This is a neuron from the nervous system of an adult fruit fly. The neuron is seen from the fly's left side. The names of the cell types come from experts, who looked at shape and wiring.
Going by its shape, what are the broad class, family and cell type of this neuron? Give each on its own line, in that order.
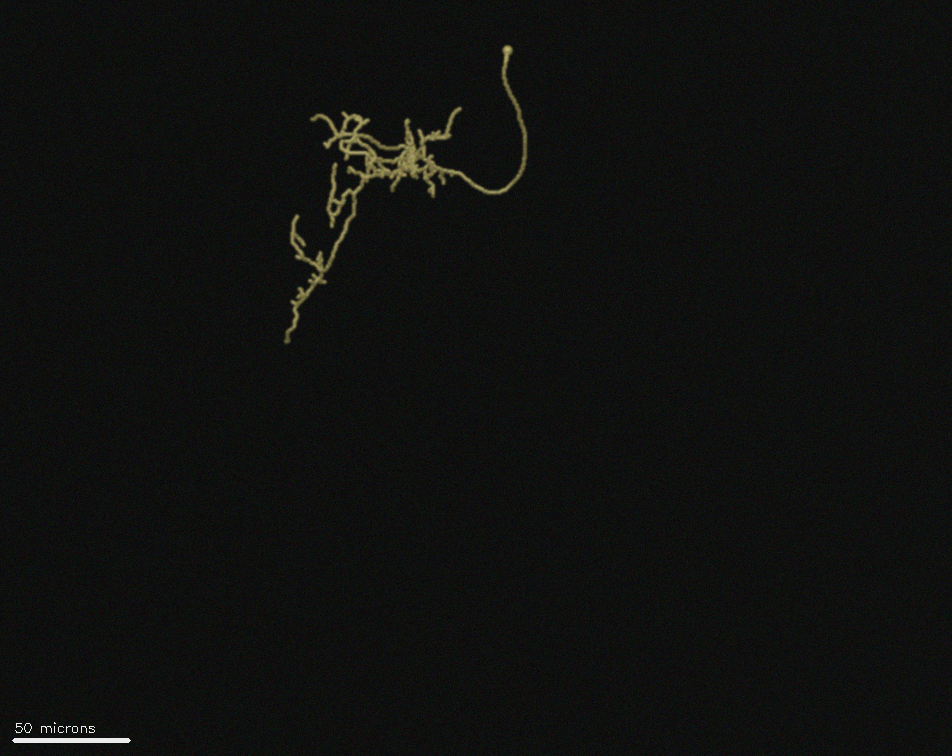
central-brain intrinsic neuron
hemilineage VLPp&l1_anterior
AVLP469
